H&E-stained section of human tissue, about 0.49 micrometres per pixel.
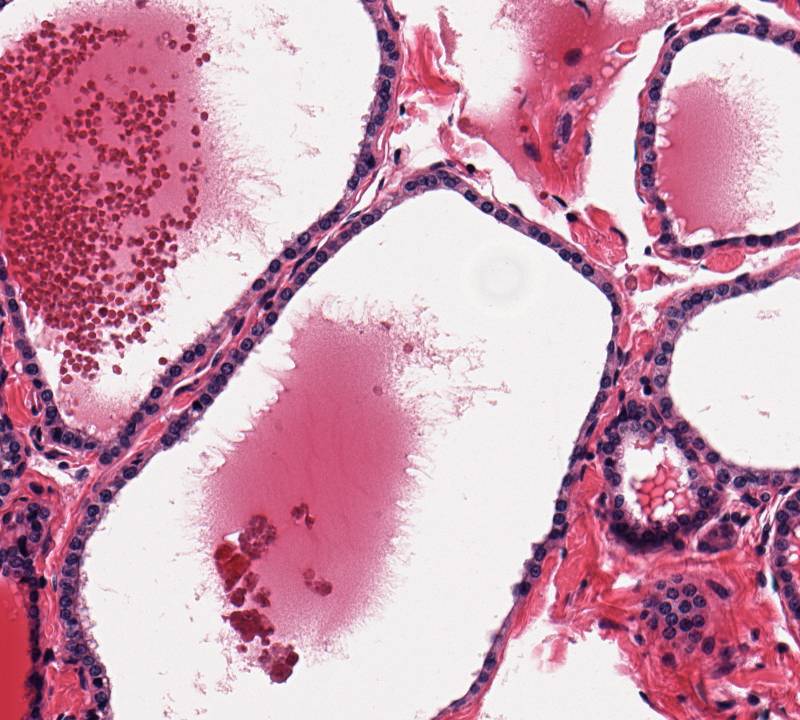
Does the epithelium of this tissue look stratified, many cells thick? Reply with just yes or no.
No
